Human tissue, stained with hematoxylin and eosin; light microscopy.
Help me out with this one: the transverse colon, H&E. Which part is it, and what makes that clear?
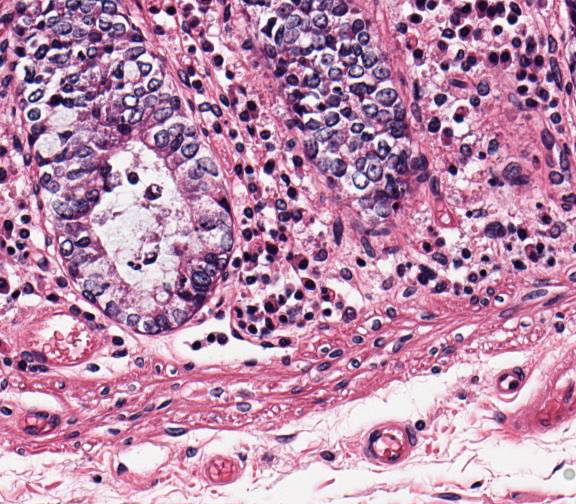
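The upper two-thirds is colonic mucosa: glands in densely cellular tissue, with looser pink connective tissue below.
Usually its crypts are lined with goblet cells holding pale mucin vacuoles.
Cells with pale bubbly vacuolated cytoplasm cluster upper right. Beneath the glands runs a horizontal band of spindle nuclei and pink fibres.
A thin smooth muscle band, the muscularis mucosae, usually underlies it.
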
